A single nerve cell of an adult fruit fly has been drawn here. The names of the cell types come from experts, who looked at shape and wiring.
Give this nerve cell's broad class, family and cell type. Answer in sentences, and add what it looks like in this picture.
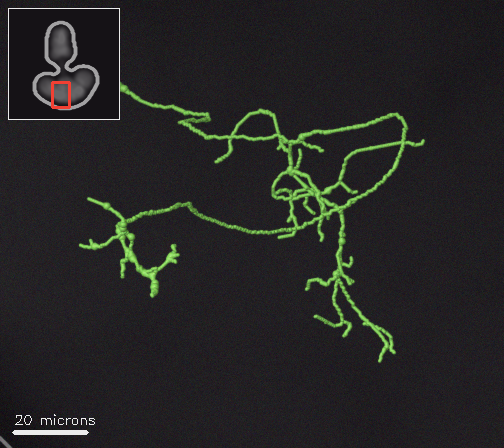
It is a central-brain intrinsic neuron. The family is hemilineage ALv1. The cell type is CB2703. It is in the brain and does not reach the nerve cord. By the scale bar it is about 95 microns wide in this view.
